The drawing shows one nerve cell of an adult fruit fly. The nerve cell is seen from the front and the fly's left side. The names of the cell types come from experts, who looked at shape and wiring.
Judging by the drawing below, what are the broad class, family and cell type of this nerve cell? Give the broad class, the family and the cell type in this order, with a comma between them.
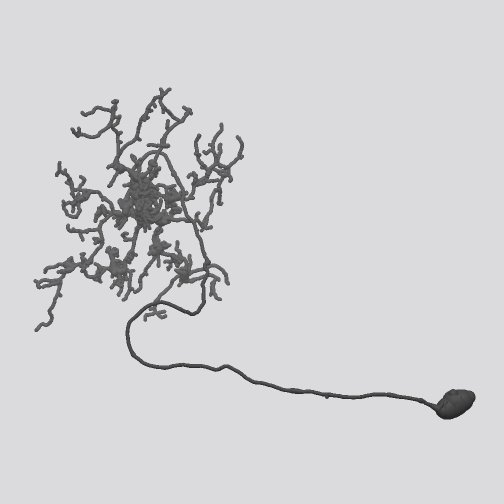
optic-lobe intrinsic neuron, Dm, Dm8b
